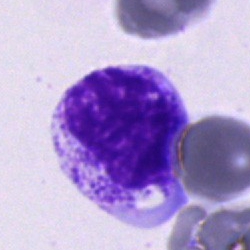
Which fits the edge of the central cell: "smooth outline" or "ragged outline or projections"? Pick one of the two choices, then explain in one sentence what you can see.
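Smooth outline. The cell outline is roughly round with a smooth edge.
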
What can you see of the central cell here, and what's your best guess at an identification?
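Most of the cell is filled by its nucleus, which lies toward the upper right. The cytoplasm forms a crescent along the left and lower sides of the cell, and fine purple granules are scattered through it on the left. A small, clear, pale area lies in the cytoplasm just below the nucleus. The central cell is a myelocyte.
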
